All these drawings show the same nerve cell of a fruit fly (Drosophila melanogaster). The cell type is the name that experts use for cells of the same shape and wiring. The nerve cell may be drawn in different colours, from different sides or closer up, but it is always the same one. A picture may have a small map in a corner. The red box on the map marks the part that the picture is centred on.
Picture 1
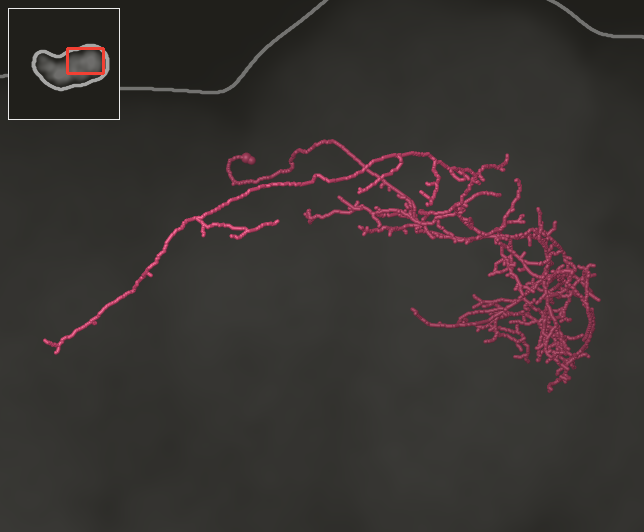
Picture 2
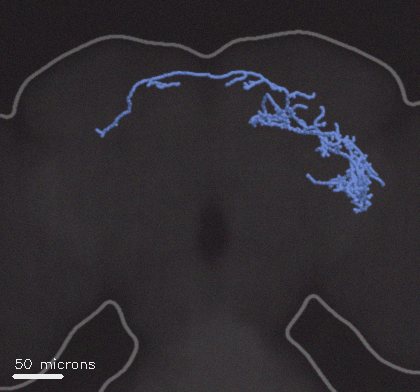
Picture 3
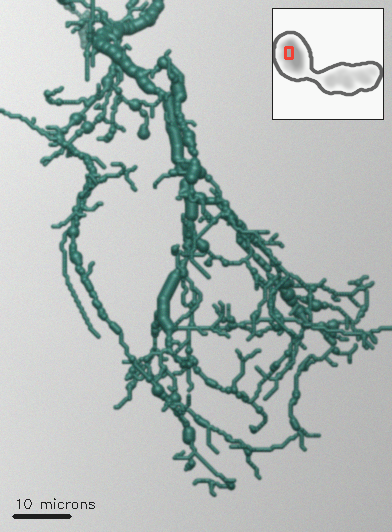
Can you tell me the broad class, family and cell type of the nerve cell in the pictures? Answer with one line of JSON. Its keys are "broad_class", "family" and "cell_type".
{"broad_class": "central-brain intrinsic neuron", "family": "hemilineage DM4_dorsal", "cell_type": "pC1_7b"}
